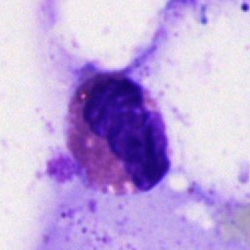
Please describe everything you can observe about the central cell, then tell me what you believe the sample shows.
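Oval and smooth in outline, the cell carries its nucleus off-centre, toward the upper right. Nucleoli are not visible within the nucleus. A few small clear spots lie near the lower margin of the cytoplasm. The cell is an eosinophil.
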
